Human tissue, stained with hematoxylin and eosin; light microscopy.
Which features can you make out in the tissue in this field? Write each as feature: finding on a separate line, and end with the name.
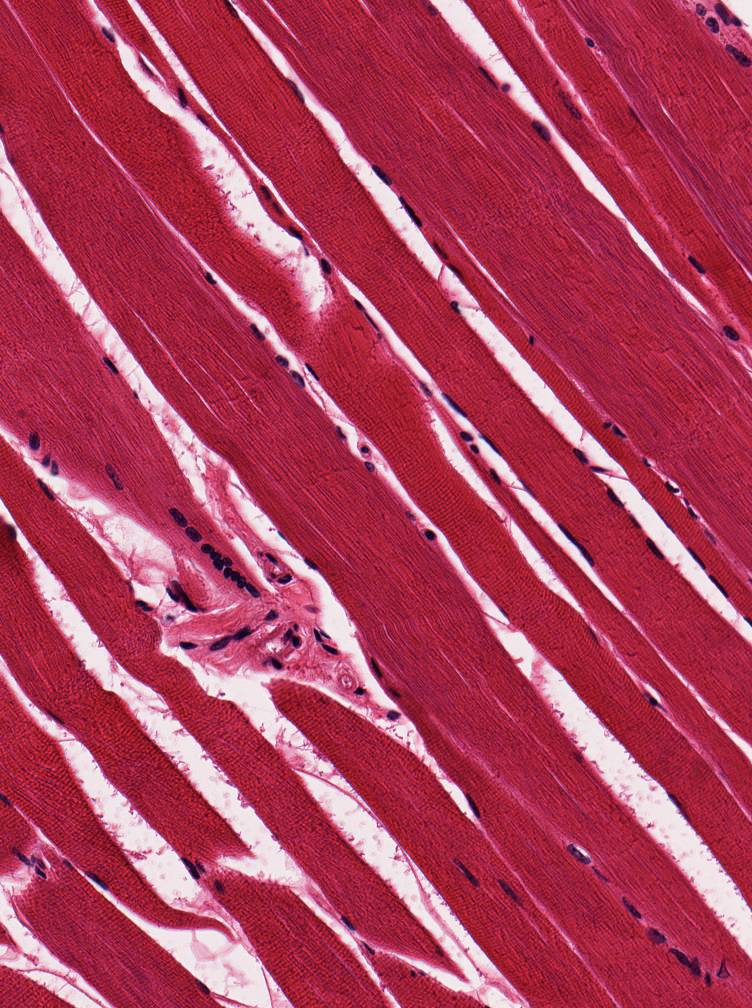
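Fibres: long, parallel, unbranched, running diagonally upper left to lower right across the whole field
Striations: fine, crossing the fibres at right angles
Nuclei: flattened, sitting at fibre edges, not centres
Cytoplasm: deep, even red
Name: skeletal muscle, then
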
